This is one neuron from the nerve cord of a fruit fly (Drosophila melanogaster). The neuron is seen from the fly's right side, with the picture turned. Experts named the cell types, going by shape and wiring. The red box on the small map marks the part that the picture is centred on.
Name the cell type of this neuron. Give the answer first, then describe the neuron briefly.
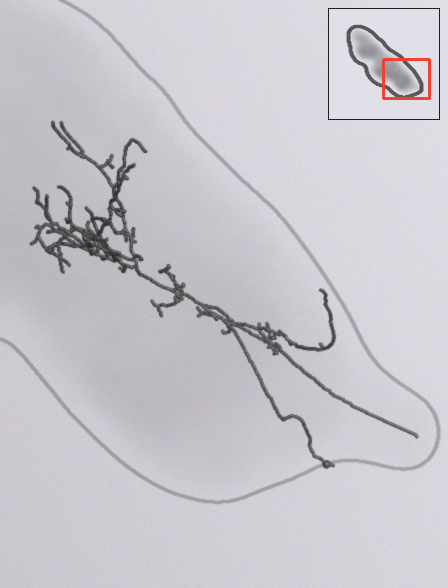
It is of cell type AN08B103. Its broad class is ascending neuron. The picture shows dozens of branch ends. As drawn here it is about as wide as it is tall.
